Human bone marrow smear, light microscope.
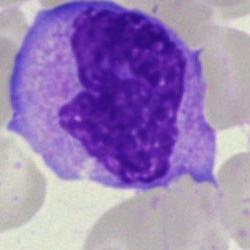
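Monocyte in a stained human bone marrow smear, the central cell. Its nucleus is irregular and deeply indented on the left side. Abundant cytoplasm, broadest to the left of the nucleus, is pale greyish-lilac and turns bluer toward the cell edge. Fine, dust-like pinkish granules lie within the cytoplasm.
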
